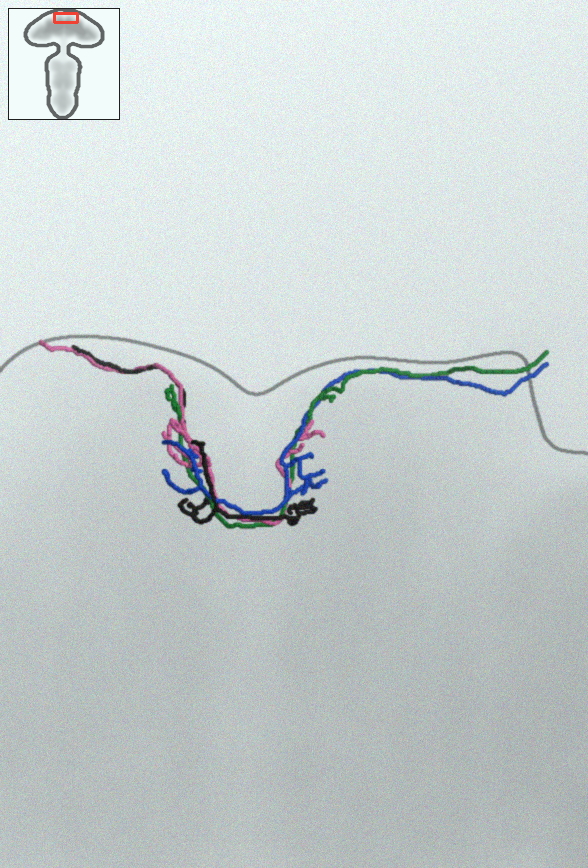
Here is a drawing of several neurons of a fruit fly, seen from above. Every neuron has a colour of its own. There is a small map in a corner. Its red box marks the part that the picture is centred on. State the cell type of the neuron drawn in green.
ORN_DM5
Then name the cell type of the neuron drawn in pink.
ORN_DM2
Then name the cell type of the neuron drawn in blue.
ORN_DM1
